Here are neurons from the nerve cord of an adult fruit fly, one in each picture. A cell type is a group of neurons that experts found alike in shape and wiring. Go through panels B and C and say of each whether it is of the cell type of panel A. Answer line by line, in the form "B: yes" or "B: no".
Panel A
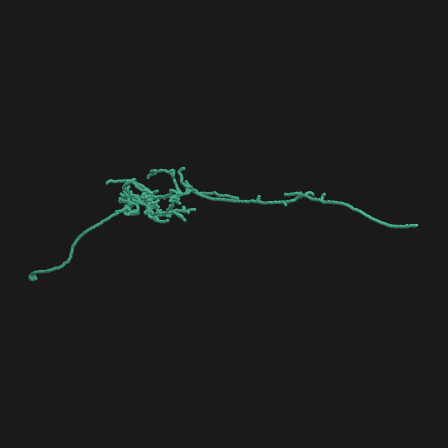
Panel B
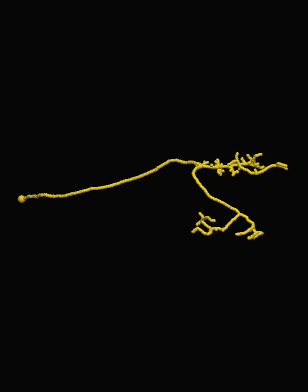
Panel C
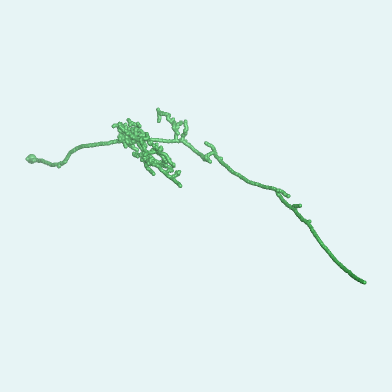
B: no
C: yes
